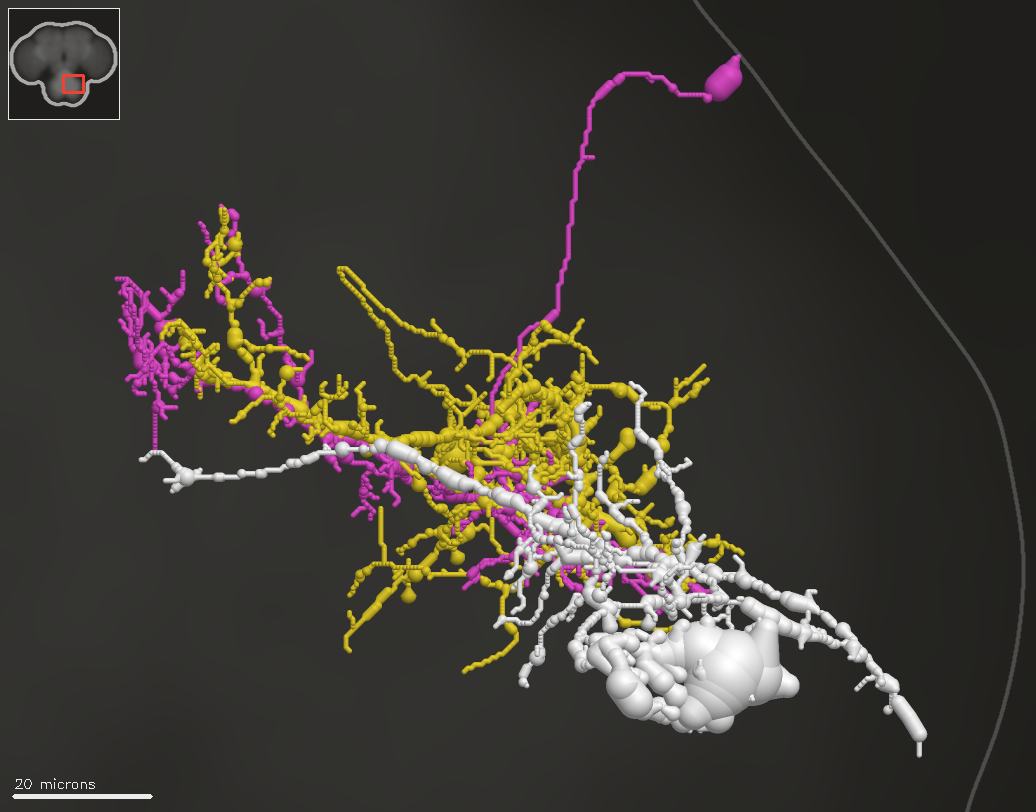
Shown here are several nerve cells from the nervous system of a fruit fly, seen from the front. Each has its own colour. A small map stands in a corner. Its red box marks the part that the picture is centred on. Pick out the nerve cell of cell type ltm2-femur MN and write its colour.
white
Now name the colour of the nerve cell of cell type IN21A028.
yellow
